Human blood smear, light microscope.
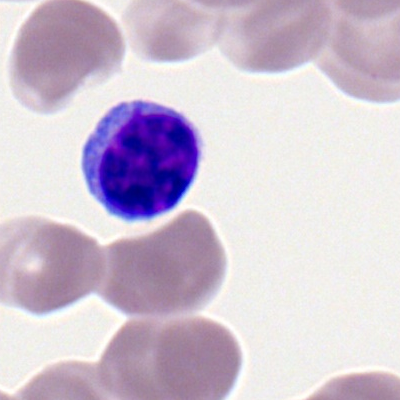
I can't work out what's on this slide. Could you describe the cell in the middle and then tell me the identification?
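Outline first: round and smooth. Chromatin next: dense, dark purple and coarsely clumped. In the cytoplasm, no distinct granules are seen, and no vacuoles either. Last, the name: lymphocyte.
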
